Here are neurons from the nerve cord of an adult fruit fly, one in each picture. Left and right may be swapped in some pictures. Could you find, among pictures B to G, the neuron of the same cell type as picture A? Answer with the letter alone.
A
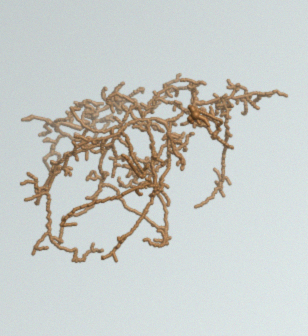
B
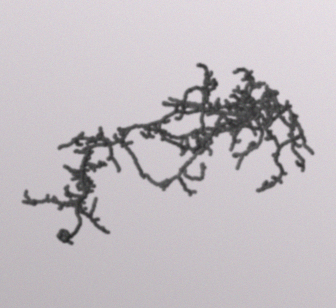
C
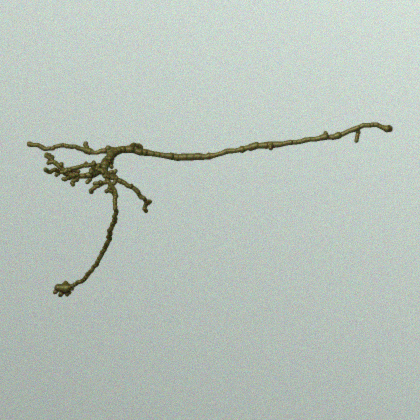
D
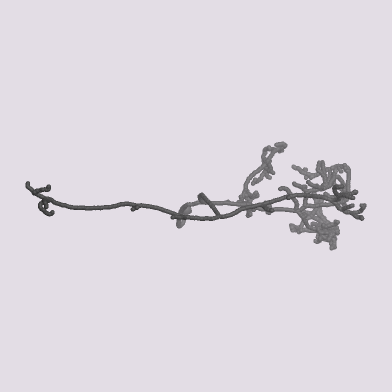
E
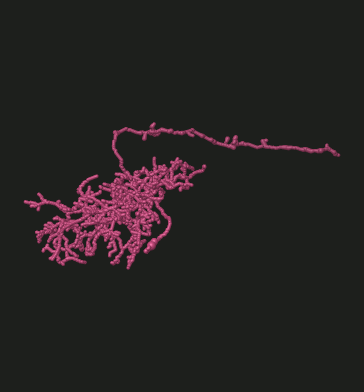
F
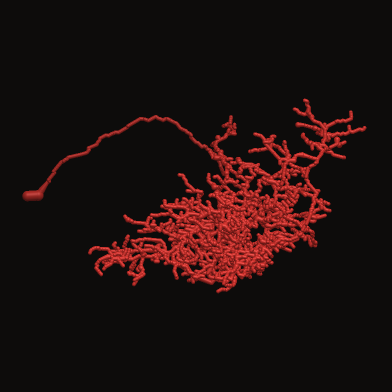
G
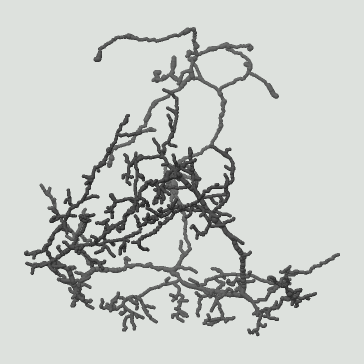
E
